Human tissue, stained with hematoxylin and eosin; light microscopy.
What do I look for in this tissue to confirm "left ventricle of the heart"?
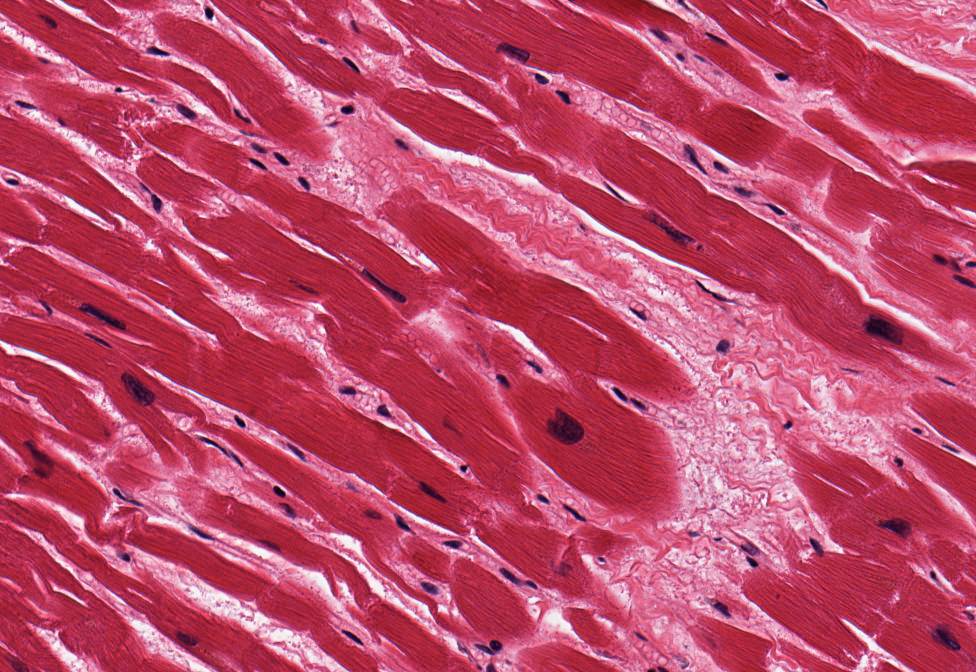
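This tissue is the left ventricle of the heart. Its muscle fibres branch and join neighbouring fibres instead of running as separate parallel cylinders.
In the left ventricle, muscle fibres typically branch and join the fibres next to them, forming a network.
The branching seen here agrees with that usual pattern. The fibre nuclei lie centrally. The cytoplasm is deeply eosinophilic, with fine lines running along the length of the fibres. In the narrow spaces between the fibres lie small dark elongated nuclei of interstitial cells.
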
